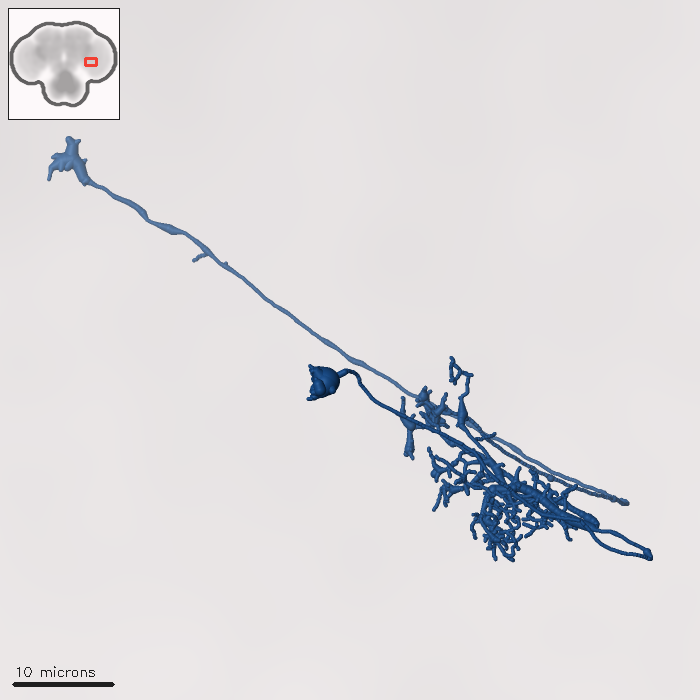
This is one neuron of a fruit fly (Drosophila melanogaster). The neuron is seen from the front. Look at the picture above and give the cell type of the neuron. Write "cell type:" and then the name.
cell type: Tm2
